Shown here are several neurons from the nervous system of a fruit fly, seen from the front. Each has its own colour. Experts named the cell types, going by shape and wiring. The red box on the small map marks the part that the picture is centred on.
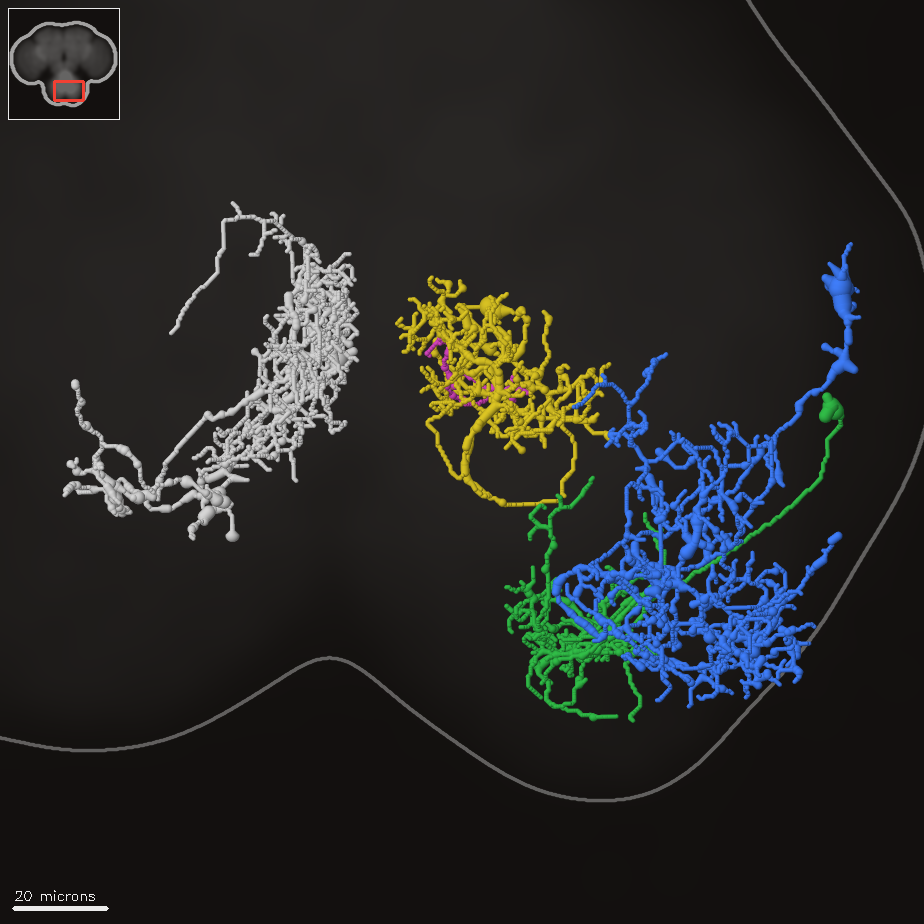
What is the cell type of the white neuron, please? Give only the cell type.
IN01B010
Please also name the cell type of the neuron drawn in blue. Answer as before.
IN01B006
